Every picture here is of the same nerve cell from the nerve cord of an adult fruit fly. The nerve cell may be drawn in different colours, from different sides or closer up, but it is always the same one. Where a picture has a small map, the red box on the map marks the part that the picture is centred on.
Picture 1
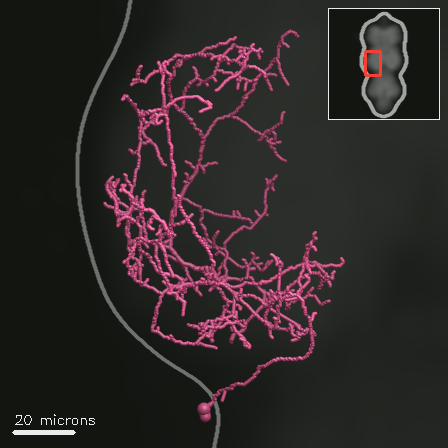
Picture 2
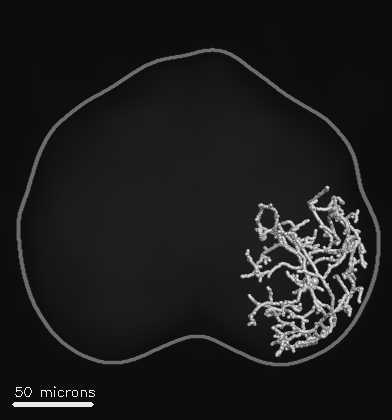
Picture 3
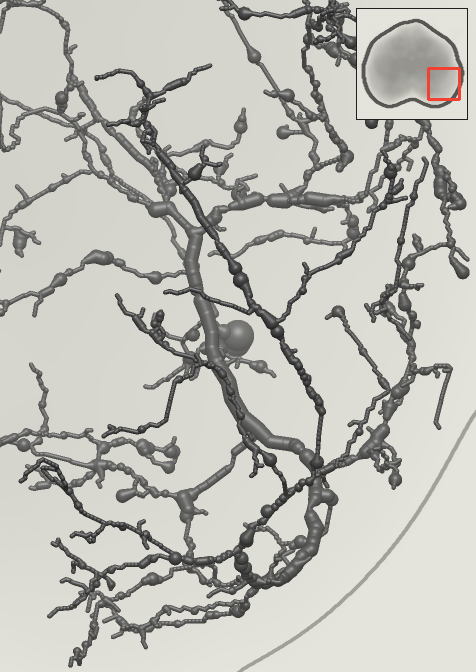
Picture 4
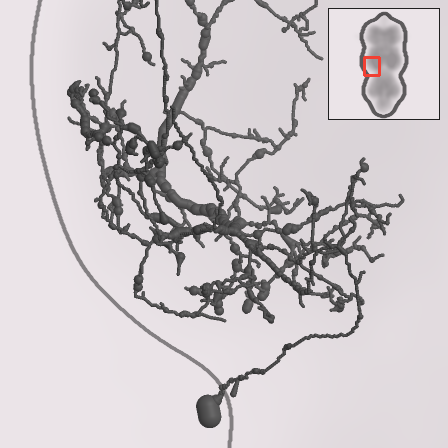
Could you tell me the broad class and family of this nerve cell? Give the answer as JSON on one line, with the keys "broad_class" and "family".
{"broad_class": "nerve-cord intrinsic neuron", "family": "hemilineage 03A"}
